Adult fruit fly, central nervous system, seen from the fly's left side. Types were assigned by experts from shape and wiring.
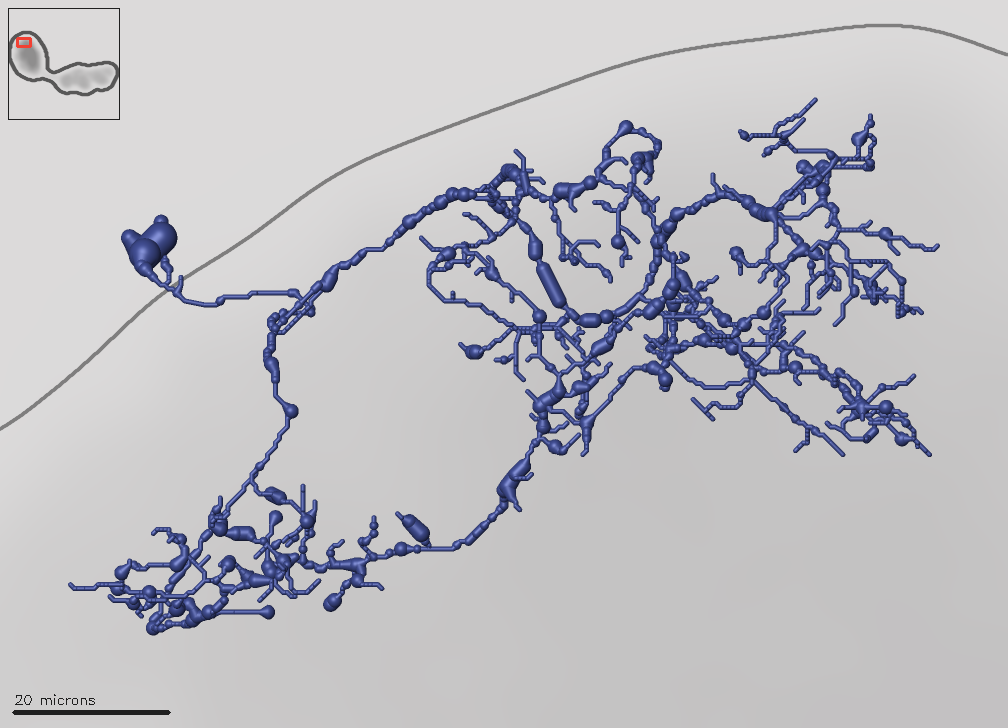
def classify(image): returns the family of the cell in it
hemilineage SMPad3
